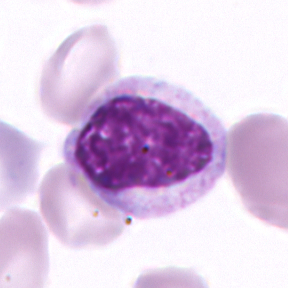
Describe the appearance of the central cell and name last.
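First, the outline: smooth, roundish, without projections. Second, the nucleus: one oval, unlobed mass, longer side to side than top to bottom. Third, the chromatin: dark purple clumps with small paler gaps. Fourth, the cytoplasm: only fine, dust-like pinkish granularity. Last, the cell is a metamyelocyte.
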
